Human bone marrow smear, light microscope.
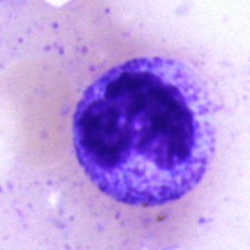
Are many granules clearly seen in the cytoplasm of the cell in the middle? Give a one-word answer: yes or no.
Yes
